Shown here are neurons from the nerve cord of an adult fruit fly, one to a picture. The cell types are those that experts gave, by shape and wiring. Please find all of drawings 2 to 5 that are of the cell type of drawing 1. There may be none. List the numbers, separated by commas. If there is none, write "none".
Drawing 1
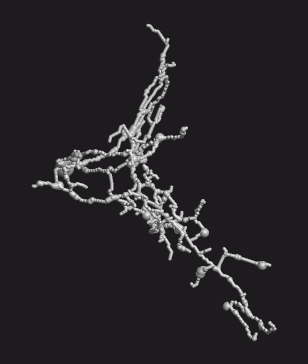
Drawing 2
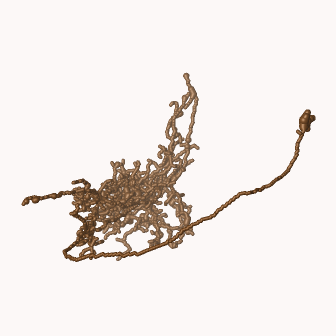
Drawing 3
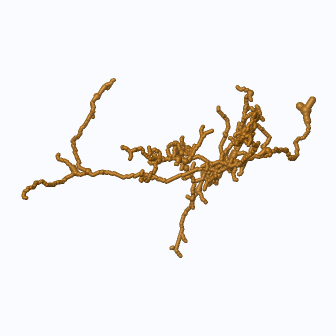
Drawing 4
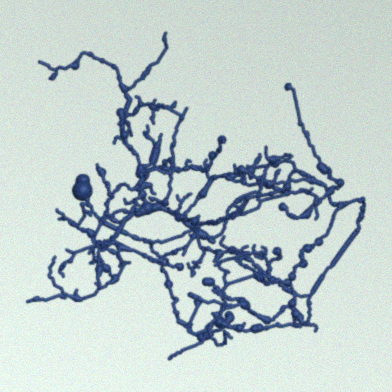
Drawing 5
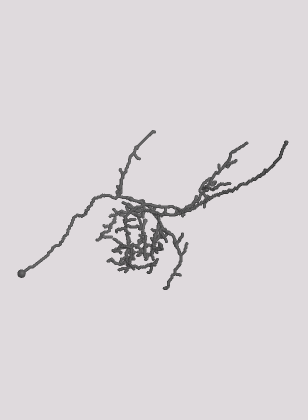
2, 5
